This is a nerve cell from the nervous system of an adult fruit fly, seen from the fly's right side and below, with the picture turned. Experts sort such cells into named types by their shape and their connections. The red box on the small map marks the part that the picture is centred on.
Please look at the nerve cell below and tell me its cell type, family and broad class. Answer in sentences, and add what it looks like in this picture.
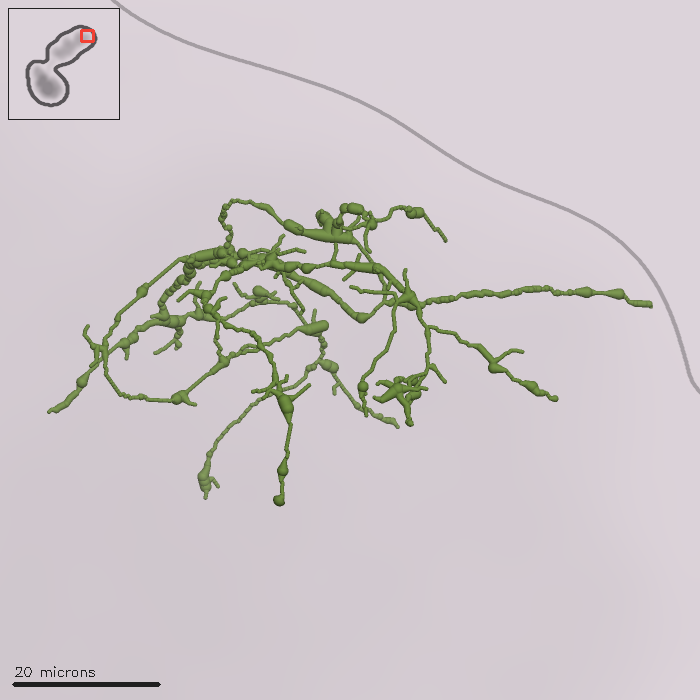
The cell type is SNch01. The name of its family is class chemosensory. It is a sensory neuron entering the nerve cord. By the scale bar it is about 85 microns wide in this view. The picture shows dozens of branch ends.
